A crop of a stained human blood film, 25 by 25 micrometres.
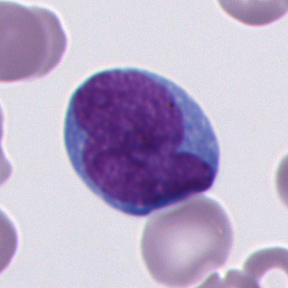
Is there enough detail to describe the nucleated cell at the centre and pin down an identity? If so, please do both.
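Looking first at the nucleus, I see a deep notch folding it, and that notch opens toward the right. The chromatin seems finely stippled rather than coarsely clumped. Around it the cytoplasm is grey-blue, with the rim widest on the right side of the cell. The nucleus fills about 70% of the cell's area. So the central cell is a myeloblast.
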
